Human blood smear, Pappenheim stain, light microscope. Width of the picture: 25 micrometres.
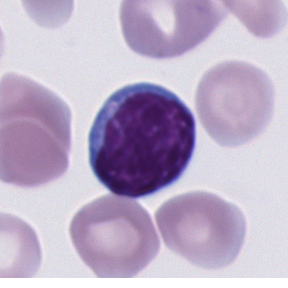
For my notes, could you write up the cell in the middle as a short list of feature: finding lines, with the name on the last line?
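Cell edge: no projections standing out
Cytoplasm: thin crescent, mainly along the left side
Chromatin: dark purple, coarsely clumped
Vacuoles: none seen in the cytoplasm
Name: typical lymphocyte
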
